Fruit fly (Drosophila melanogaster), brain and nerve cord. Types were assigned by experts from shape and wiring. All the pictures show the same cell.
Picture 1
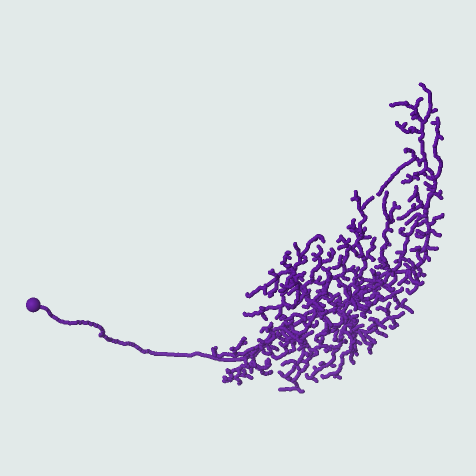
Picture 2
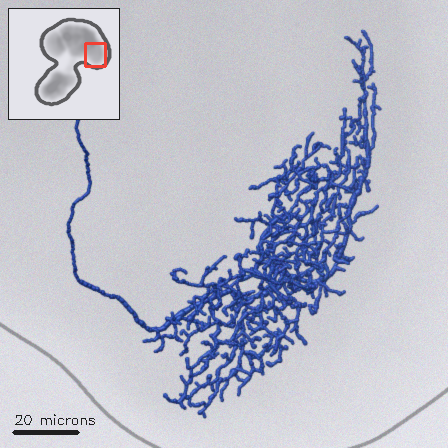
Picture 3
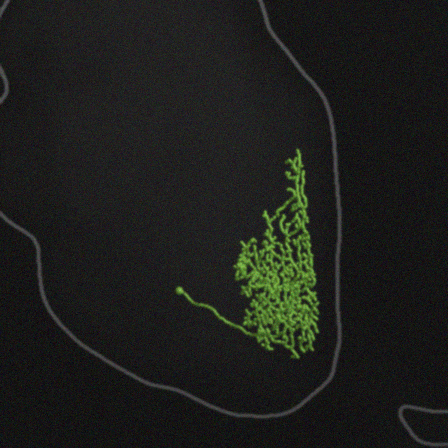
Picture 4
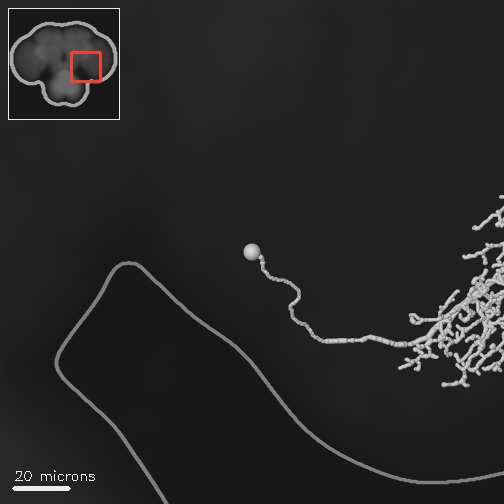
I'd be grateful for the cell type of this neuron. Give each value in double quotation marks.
"Pm7"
